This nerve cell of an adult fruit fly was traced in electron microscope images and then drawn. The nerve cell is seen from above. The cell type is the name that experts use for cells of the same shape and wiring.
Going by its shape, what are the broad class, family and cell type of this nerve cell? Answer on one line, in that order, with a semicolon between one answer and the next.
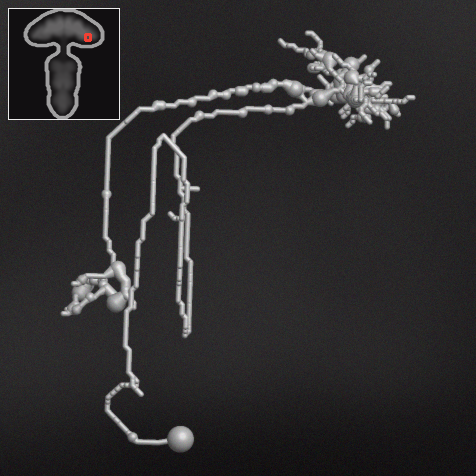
optic-lobe intrinsic neuron; T; T4c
